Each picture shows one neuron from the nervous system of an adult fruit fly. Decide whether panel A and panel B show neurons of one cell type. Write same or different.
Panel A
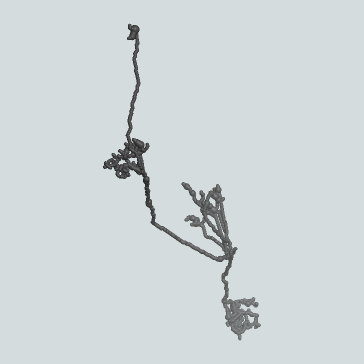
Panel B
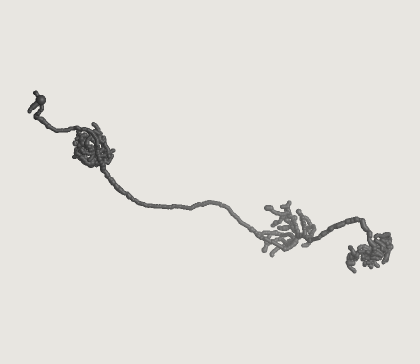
different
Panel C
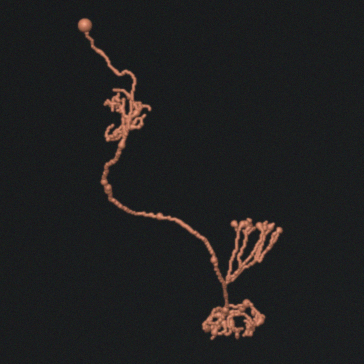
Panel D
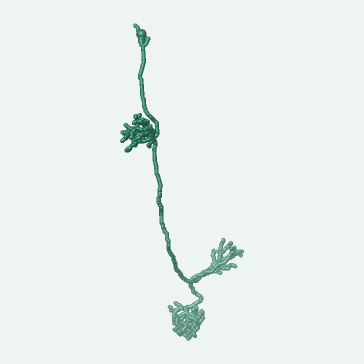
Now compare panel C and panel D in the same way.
different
